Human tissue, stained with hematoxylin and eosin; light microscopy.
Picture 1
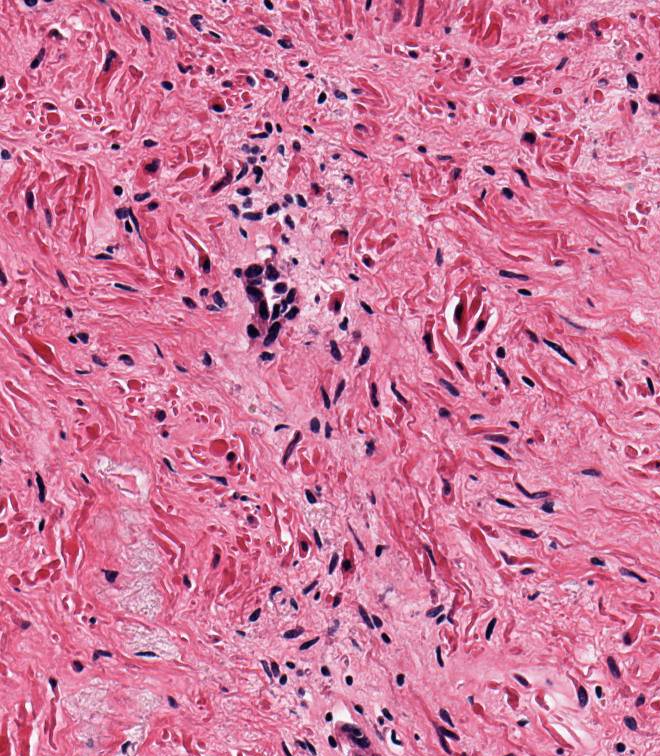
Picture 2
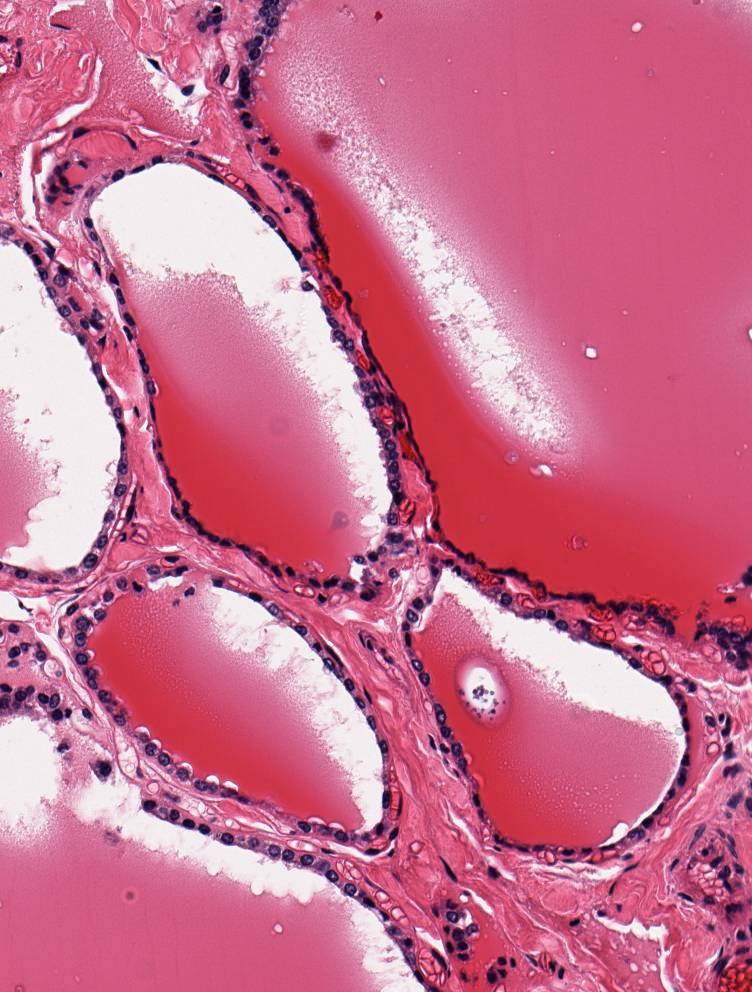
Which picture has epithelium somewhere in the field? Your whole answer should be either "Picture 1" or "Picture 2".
Picture 2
